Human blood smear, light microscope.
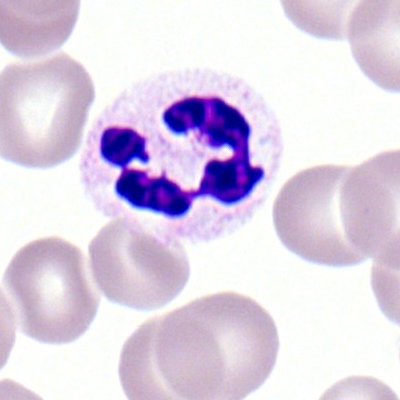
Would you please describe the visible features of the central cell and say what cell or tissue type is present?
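Here the outline is round. The lobes form a ring around a central patch of cytoplasm. Fine pinkish-lilac granules are scattered evenly through the cytoplasm, and no vacuoles are visible. This is a segmented neutrophil.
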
